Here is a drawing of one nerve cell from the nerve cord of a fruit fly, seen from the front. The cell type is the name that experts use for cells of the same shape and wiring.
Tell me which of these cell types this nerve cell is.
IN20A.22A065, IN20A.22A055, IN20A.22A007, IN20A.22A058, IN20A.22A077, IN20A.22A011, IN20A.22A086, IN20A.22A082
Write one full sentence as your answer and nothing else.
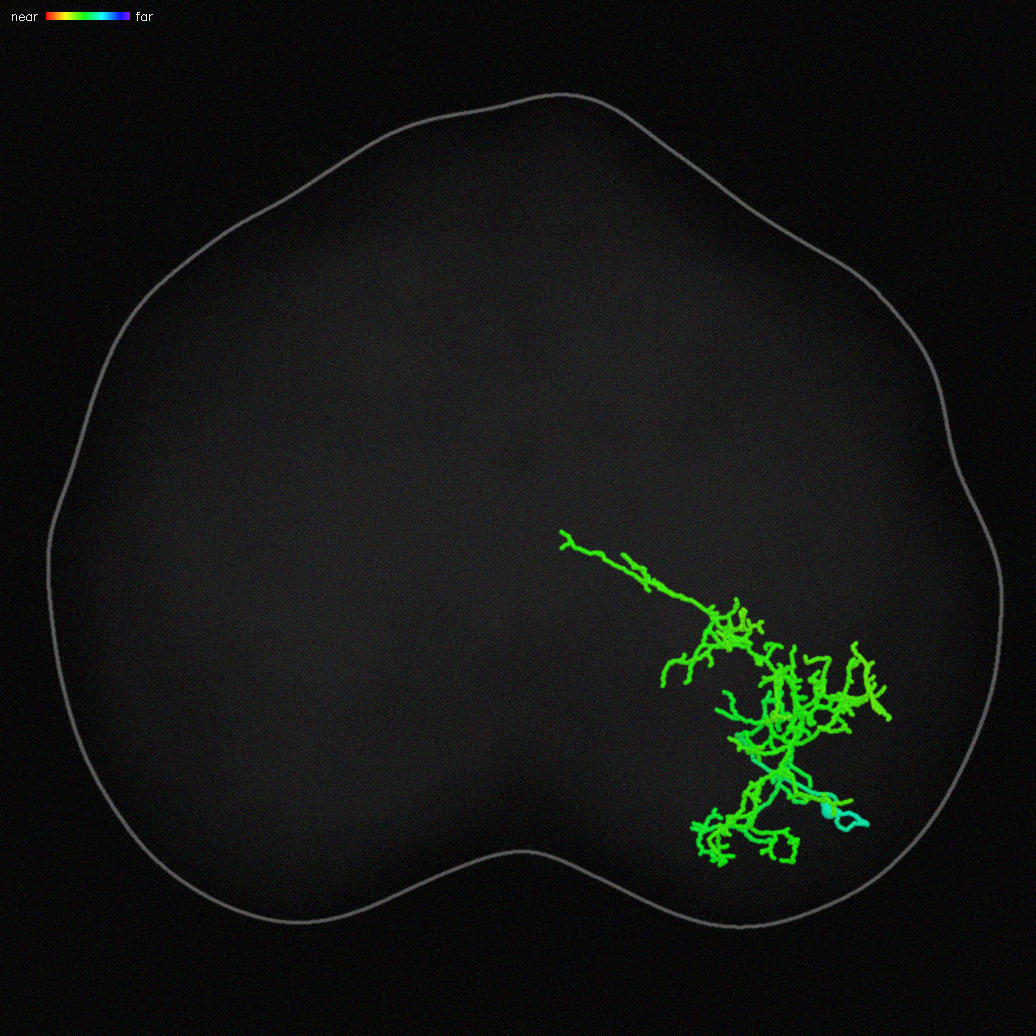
The nerve cell is categorized under cell type IN20A.22A055.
